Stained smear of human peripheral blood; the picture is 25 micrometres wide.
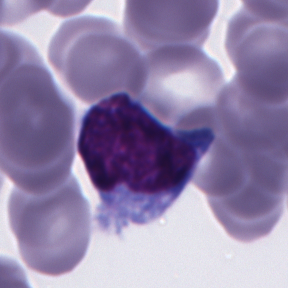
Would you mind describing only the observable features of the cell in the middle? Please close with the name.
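First, the nucleus: it fills most of the cell. Second, the cytoplasm: most of it lies below the nucleus. Third, the lower edge of that cytoplasm is frayed into fine hair-like projections. Fourth, a narrow tongue of blue cytoplasm points to the right. The cell is a typical lymphocyte.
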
